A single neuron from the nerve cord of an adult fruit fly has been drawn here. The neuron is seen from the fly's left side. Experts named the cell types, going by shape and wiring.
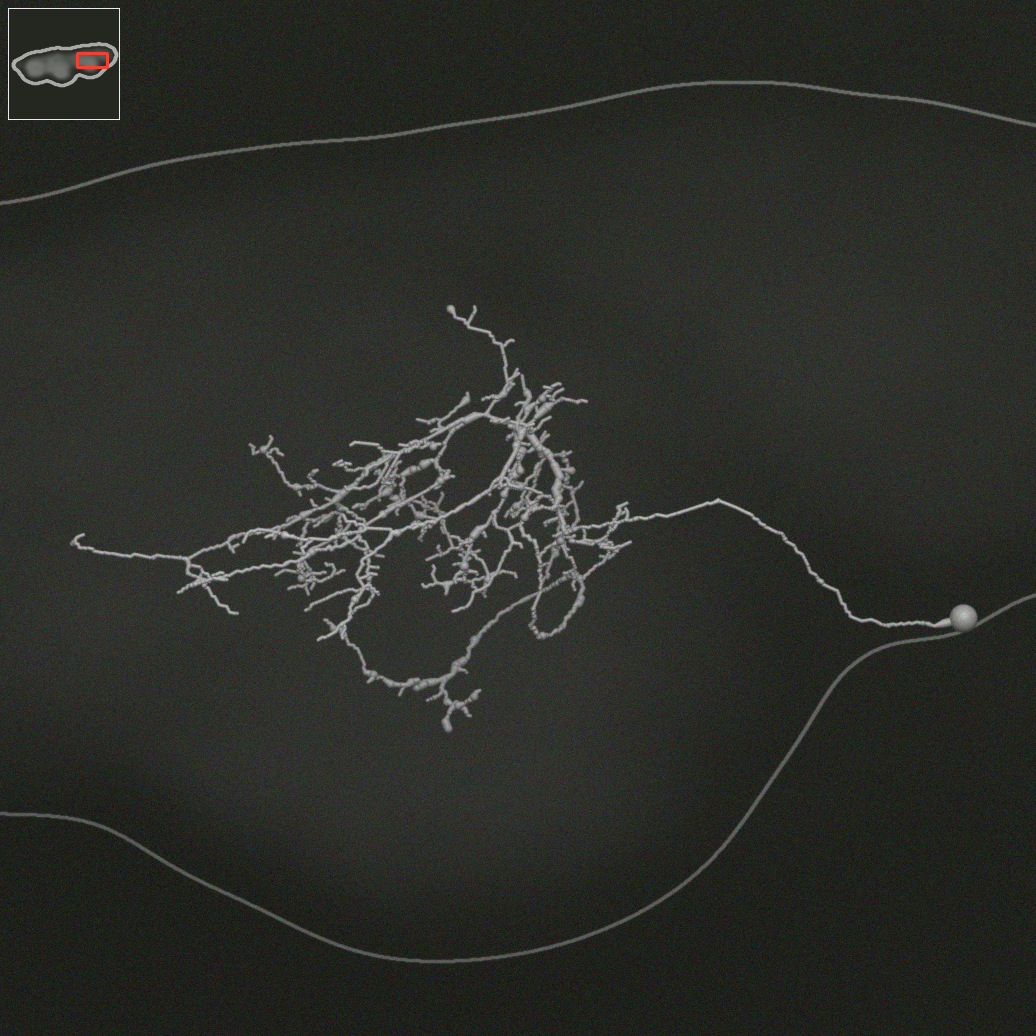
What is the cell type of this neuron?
IN20A.22A024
